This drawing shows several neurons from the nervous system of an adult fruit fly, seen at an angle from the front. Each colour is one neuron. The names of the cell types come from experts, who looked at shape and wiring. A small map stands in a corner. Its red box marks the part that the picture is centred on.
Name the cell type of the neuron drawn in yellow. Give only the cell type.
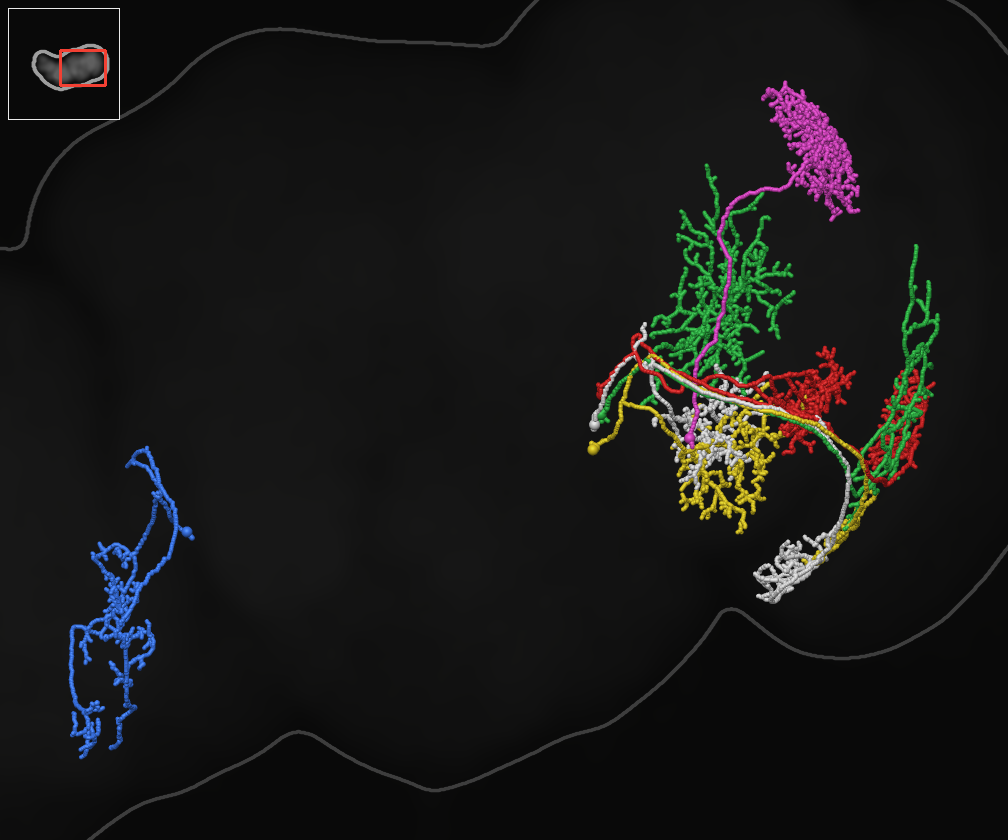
MeLo12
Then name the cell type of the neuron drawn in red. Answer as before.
MeLo13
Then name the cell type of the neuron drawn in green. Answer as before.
MeLo10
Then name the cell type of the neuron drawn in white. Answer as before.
MeLo14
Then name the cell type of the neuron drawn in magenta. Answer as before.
Li25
